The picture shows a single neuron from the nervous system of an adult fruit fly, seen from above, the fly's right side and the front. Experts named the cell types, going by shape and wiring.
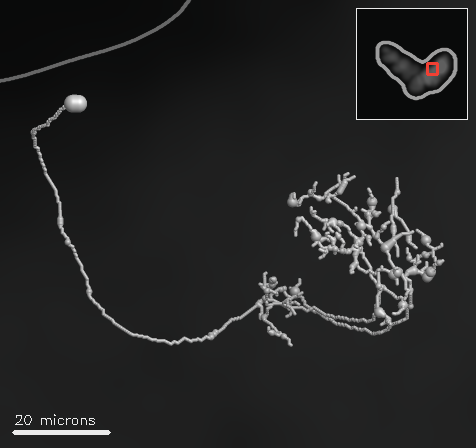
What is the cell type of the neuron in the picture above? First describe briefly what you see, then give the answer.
The cell body is at the upper left of the picture. From left to right in the picture it spans about 85 microns. Dozens of branch ends can be seen. This is a central-brain intrinsic neuron. Its cell type is vDeltaF.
